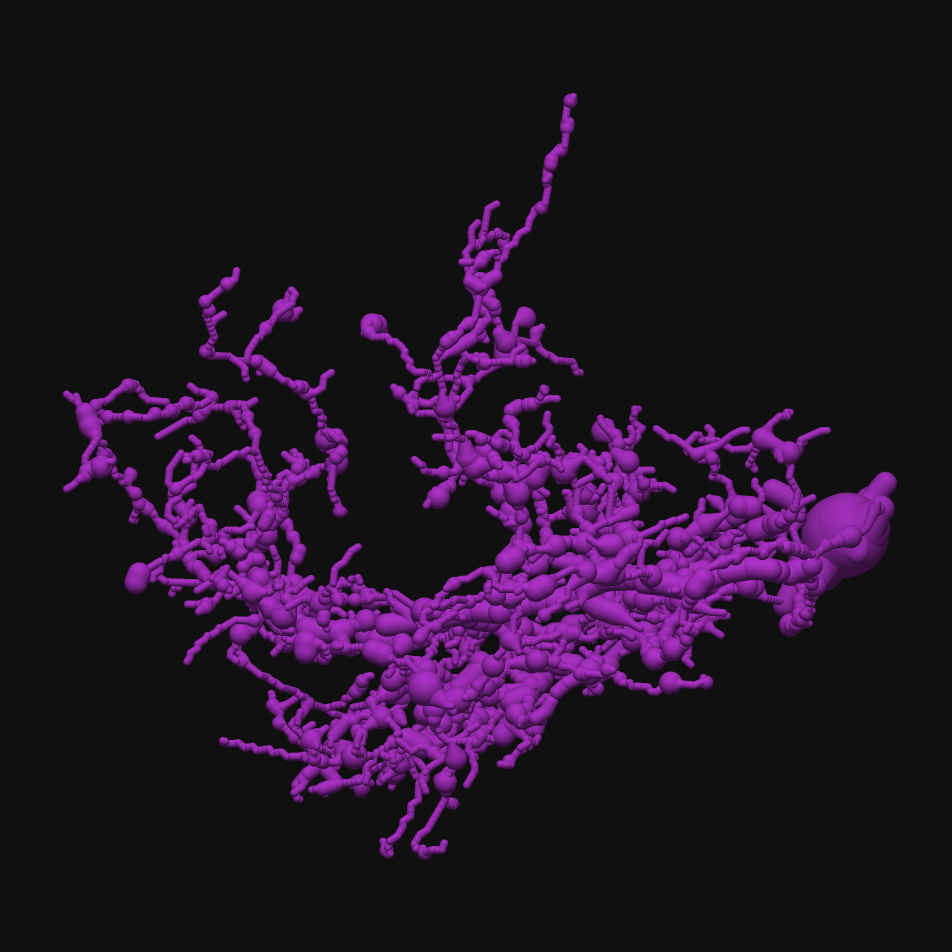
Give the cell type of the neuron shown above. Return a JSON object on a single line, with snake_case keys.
{"cell_type": "IN01B006"}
